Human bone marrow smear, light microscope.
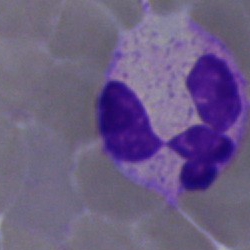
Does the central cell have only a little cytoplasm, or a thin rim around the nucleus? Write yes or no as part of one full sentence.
No, the cell has plenty of cytoplasm around its nucleus.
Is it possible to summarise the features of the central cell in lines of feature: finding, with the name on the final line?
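Nucleus: divided into at least three separate lobes
Connection: large left lobe joined to the right-hand lobes by a thin strand
Chromatin: dark purple and dense
Nucleoli: none visible
Name: segmented neutrophil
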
